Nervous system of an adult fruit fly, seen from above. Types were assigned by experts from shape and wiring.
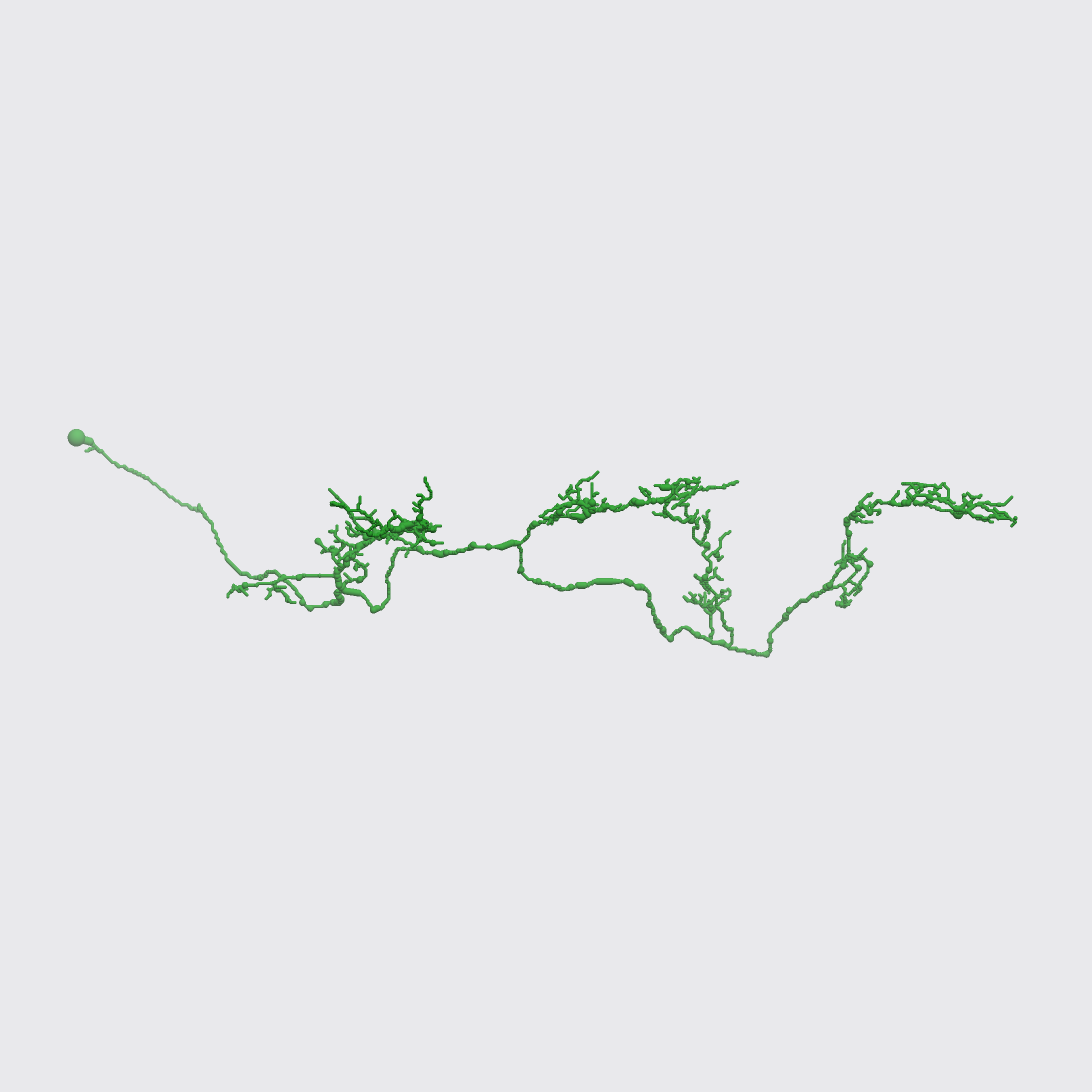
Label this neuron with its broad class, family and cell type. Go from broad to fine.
central-brain intrinsic neuron; class DAN; PPL204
